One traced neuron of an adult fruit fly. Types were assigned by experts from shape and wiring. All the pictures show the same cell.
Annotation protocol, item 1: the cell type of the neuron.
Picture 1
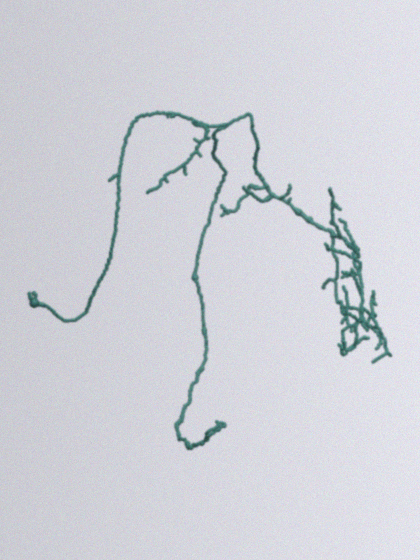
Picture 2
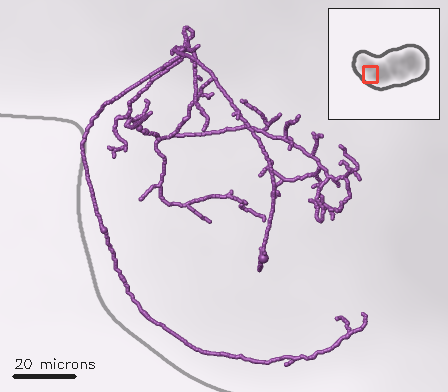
IN08A041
